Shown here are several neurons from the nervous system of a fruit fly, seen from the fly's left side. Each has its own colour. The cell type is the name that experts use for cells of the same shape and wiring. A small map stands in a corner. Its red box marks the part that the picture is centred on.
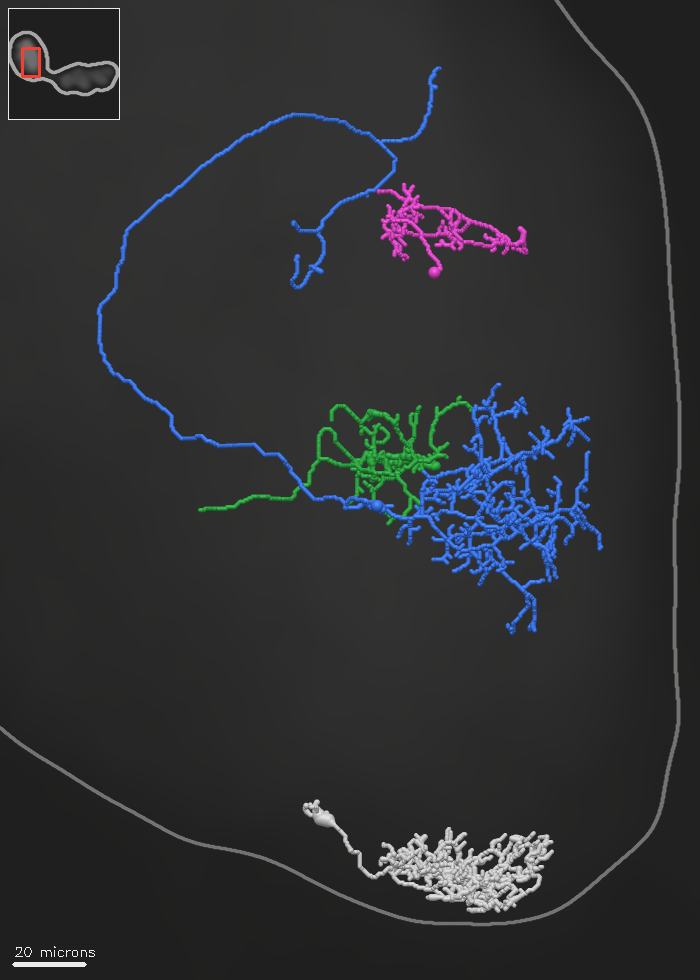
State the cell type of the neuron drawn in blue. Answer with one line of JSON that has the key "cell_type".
{"cell_type": "MeLo1"}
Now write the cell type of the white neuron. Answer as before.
{"cell_type": "Dm1"}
